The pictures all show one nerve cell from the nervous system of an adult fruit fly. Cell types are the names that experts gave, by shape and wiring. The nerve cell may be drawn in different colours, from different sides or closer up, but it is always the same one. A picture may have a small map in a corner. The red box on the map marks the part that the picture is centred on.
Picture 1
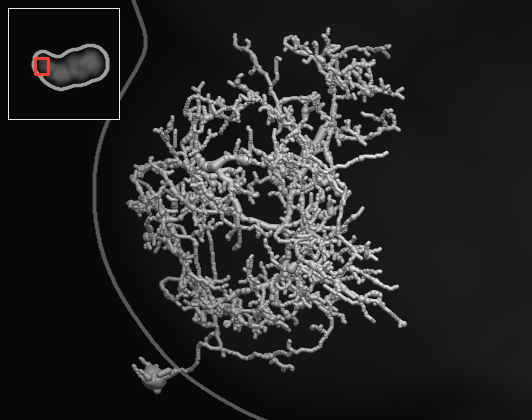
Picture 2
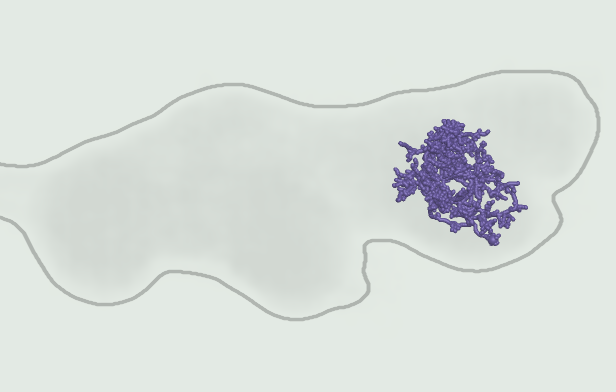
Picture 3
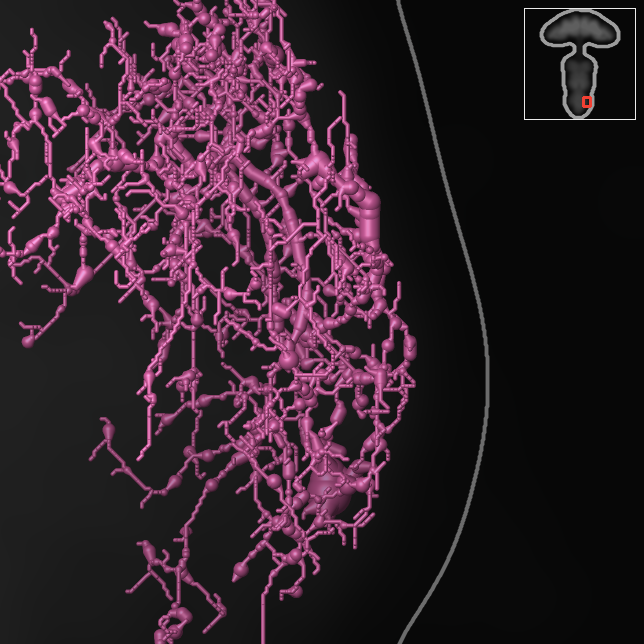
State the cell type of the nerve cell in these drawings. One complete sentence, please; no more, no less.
Among cell types, the one for this nerve cell is IN16B036.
